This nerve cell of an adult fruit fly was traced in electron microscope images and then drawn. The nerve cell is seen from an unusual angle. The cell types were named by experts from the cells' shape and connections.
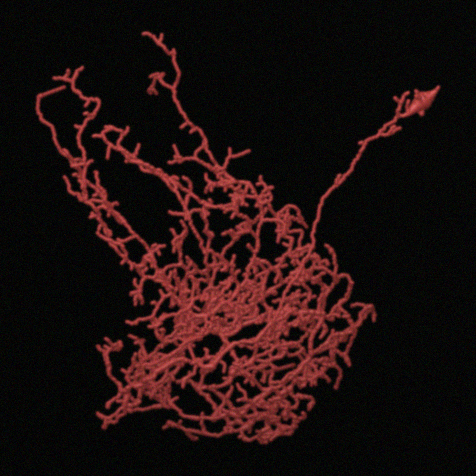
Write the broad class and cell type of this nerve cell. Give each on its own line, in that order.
central-brain intrinsic neuron
GNG129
